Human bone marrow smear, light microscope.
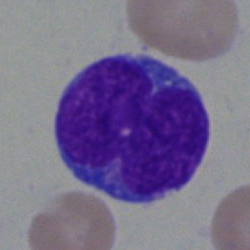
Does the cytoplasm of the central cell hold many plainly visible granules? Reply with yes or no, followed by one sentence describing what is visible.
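No. No granules are seen in the cytoplasm.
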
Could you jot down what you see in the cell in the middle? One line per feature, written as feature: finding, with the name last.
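Outline: round and smooth
Nucleus shape: indented by a notch at the upper right
Nucleus size: fills most of the cell
Cytoplasm: a scant blue rim
Name: blast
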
